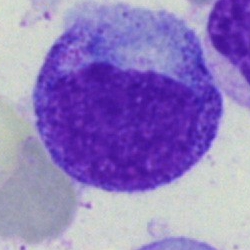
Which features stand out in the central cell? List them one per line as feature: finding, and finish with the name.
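Granules: fine, purple, scattered through the cytoplasm
Nucleus: fills most of the cell
Chromatin: finely granular, not coarsely clumped
Cytoplasm: a pale grey-blue crescent above the nucleus
Name: promyelocyte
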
